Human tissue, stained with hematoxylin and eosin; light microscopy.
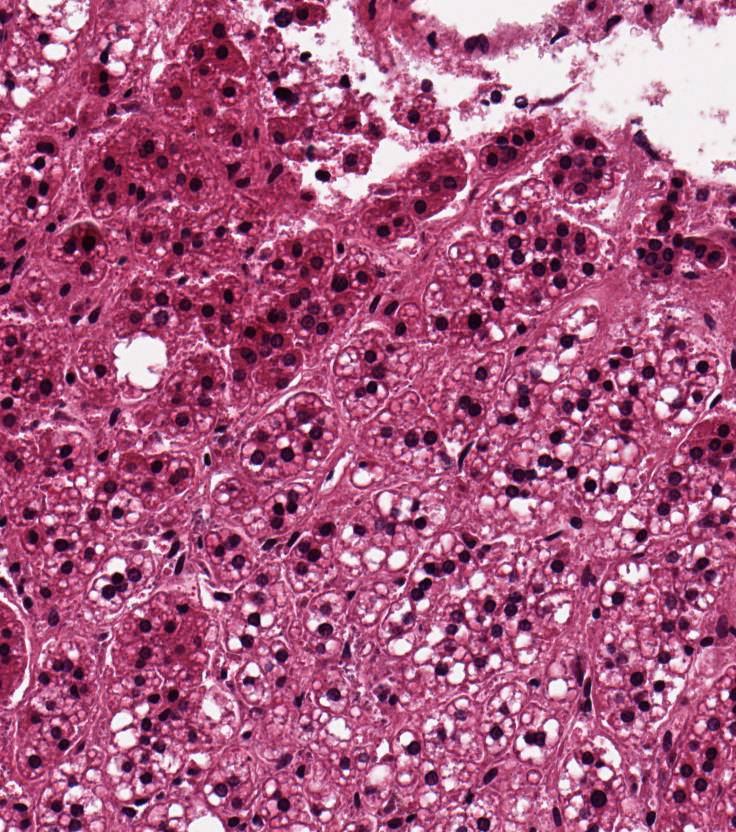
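Adrenal gland. Cells in rounded nests and short cords, thin stromal strands between. Lower and right field: pale cytoplasm filled with many small clear vacuoles. Upper left: denser, deeper pink cytoplasm, few vacuoles. Nuclei small, round, darkly stained, mostly one per cell.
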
